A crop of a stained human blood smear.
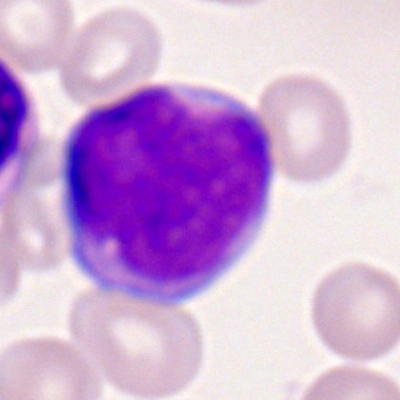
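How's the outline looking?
Smooth and roughly rounded.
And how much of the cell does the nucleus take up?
Most of it, leaving just a narrow rim of pale blue cytoplasm.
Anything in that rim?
No granules that you can see.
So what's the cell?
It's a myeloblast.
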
